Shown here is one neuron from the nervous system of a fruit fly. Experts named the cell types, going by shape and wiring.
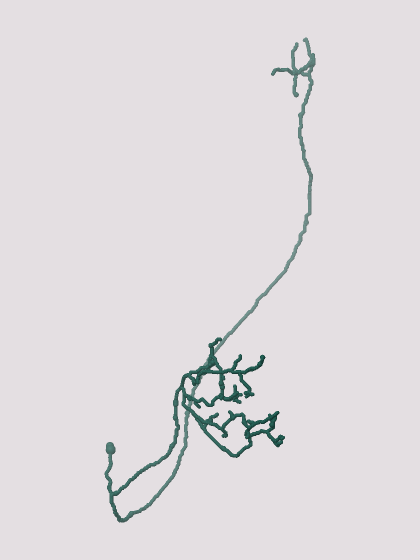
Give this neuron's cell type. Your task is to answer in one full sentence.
Classified by cell type, this neuron is MeVP1.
